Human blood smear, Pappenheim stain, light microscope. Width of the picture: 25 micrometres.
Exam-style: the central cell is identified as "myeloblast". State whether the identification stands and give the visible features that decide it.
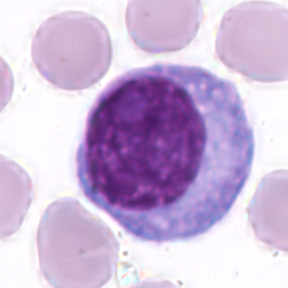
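Look first at the paler zone of cytoplasm against the right side of the nucleus, and then at the chromatin, which is dark purple and coarsely patchy.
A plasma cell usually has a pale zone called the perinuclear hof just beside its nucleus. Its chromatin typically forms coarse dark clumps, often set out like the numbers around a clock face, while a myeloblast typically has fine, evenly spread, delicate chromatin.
So the pale zone speaks for plasma cell, and the coarse chromatin speaks against myeloblast. This cell is a plasma cell, not a myeloblast. The nucleus is round to oval, with no indentation.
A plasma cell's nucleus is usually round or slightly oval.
That shape, too, goes with plasma cell. The cell is about 16 micrometres across, about 2.25 times as wide as a red cell that lies whole in view, with a round, smooth outline. The nucleus, about 12 by 10 micrometres, lies toward the left and fills about 50% of the cell's area.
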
